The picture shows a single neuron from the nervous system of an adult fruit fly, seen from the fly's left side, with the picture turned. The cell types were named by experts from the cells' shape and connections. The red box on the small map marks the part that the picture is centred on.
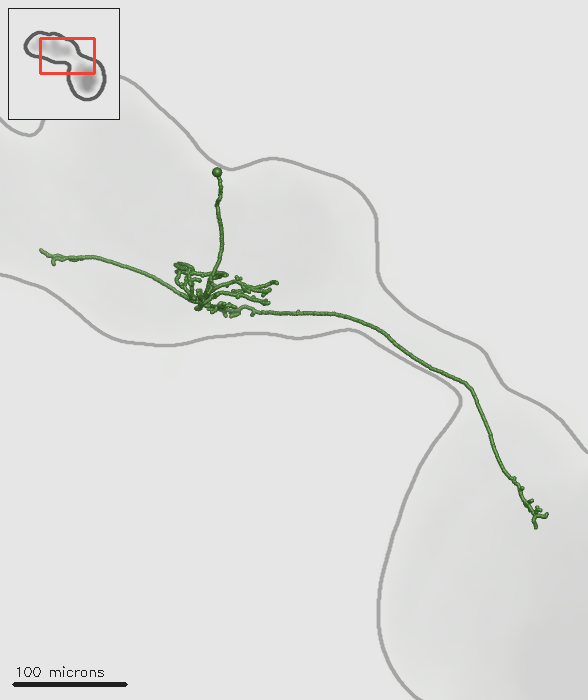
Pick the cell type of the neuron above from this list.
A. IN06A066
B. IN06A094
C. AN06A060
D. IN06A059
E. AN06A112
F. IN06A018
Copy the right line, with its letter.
E. AN06A112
